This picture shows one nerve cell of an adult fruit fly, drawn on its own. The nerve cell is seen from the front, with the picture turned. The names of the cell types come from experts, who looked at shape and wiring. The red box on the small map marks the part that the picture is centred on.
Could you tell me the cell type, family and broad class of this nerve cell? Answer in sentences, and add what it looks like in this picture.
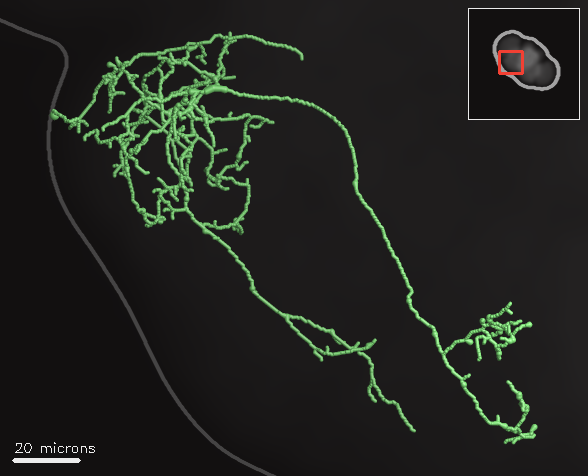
Its cell type is CB4209. Its family is hemilineage LHl2_dorsal. This is a central-brain intrinsic neuron. The cell body can be seen at the upper left of the picture. By the scale bar it is about 150 microns wide in this view. Dozens of branch ends can be seen.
